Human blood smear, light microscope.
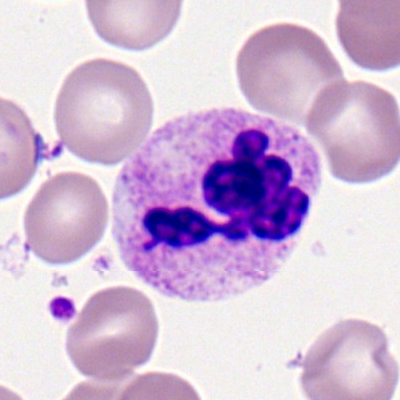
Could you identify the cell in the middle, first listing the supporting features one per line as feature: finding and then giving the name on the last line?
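Nucleus: several lobes joined by narrow strands
Lobe: one elongated lobe extends toward the left side
Cytoplasm: abundant, pale pinkish-lilac
Granules: fine, pinkish-violet, scattered throughout the cytoplasm
Name: segmented neutrophil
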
